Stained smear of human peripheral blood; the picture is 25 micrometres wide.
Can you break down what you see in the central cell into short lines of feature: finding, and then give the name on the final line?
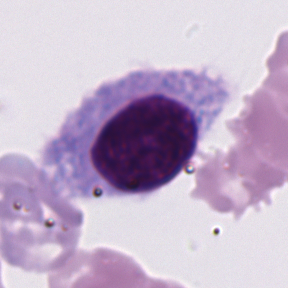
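Cell size: about 17 by 10 micrometres
Nucleus size: about 10 by 8 micrometres
Nuclear outline: oval, smooth contour, no indentation or lobes
Nuclear position: toward the lower right of the cell
Nuclear share: about 50% of the cell's area
Cytoplasm colour: pale blue
Cytoplasm spread: widest toward the upper left, away from the nucleus
Cytoplasm texture: fine blue mottling, no coarse coloured granules
Name: hairy cell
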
